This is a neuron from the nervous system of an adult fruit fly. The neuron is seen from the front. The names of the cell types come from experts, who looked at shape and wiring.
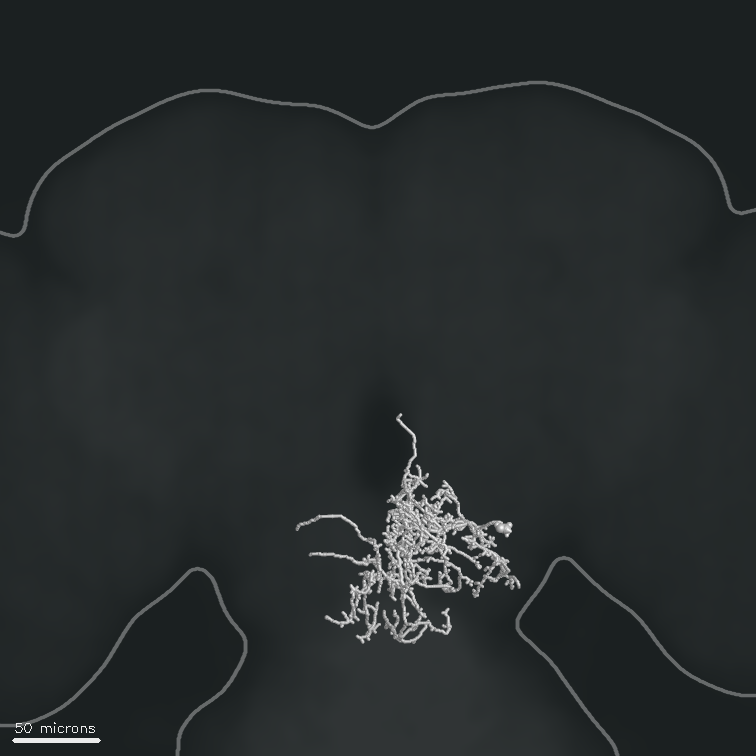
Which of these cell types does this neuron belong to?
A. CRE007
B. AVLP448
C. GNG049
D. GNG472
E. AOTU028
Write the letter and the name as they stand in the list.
C. GNG049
